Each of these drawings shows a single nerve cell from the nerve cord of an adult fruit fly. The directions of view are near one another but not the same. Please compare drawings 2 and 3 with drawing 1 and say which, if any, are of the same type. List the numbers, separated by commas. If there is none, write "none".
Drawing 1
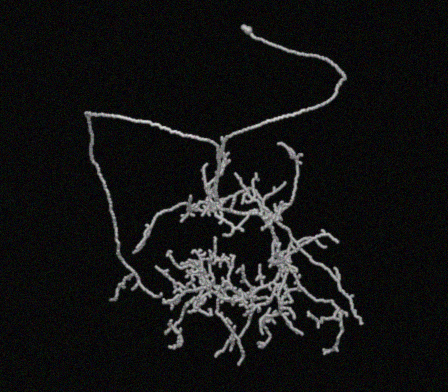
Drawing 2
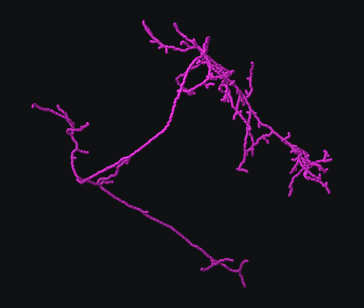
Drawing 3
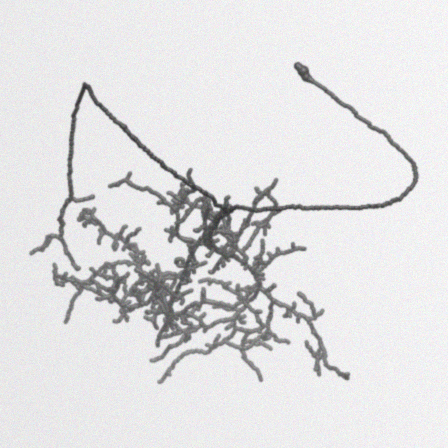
3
